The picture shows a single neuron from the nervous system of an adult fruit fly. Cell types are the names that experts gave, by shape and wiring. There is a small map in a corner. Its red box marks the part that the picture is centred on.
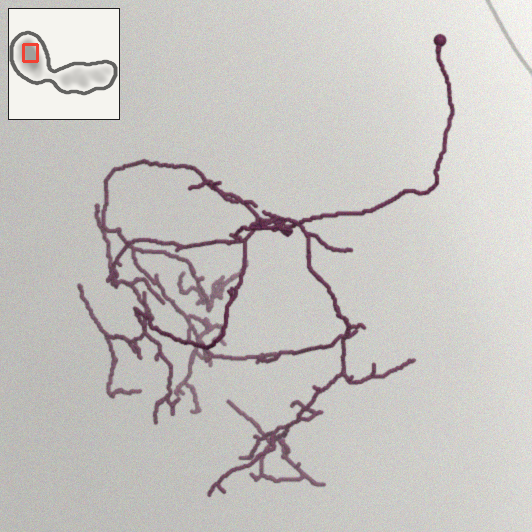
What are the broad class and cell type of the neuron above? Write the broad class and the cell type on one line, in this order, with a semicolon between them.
central-brain intrinsic neuron; PVLP209m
